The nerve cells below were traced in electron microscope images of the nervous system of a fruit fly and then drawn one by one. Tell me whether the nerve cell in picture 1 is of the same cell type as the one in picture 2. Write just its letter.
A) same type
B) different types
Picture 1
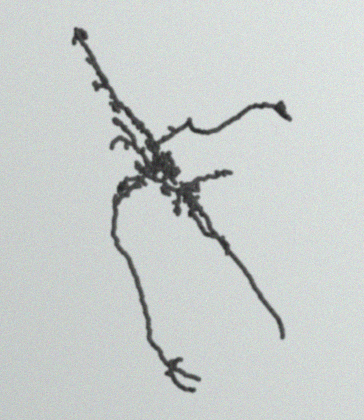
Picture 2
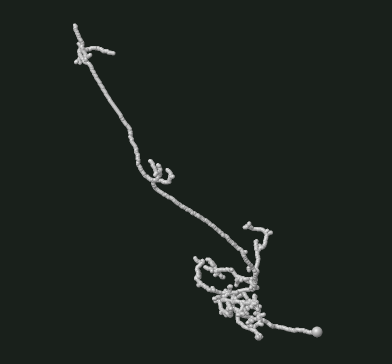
B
